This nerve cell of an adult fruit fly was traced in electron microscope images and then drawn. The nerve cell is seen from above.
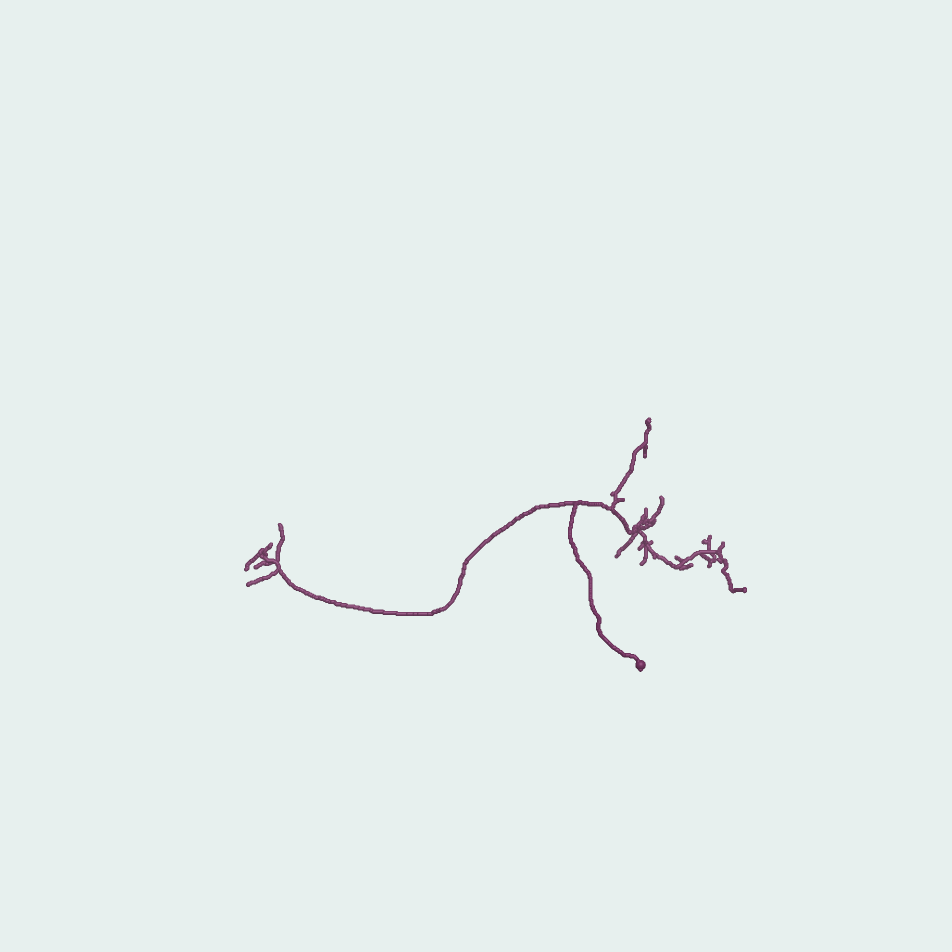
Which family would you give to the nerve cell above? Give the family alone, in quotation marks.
"hemilineage DM6_central1"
